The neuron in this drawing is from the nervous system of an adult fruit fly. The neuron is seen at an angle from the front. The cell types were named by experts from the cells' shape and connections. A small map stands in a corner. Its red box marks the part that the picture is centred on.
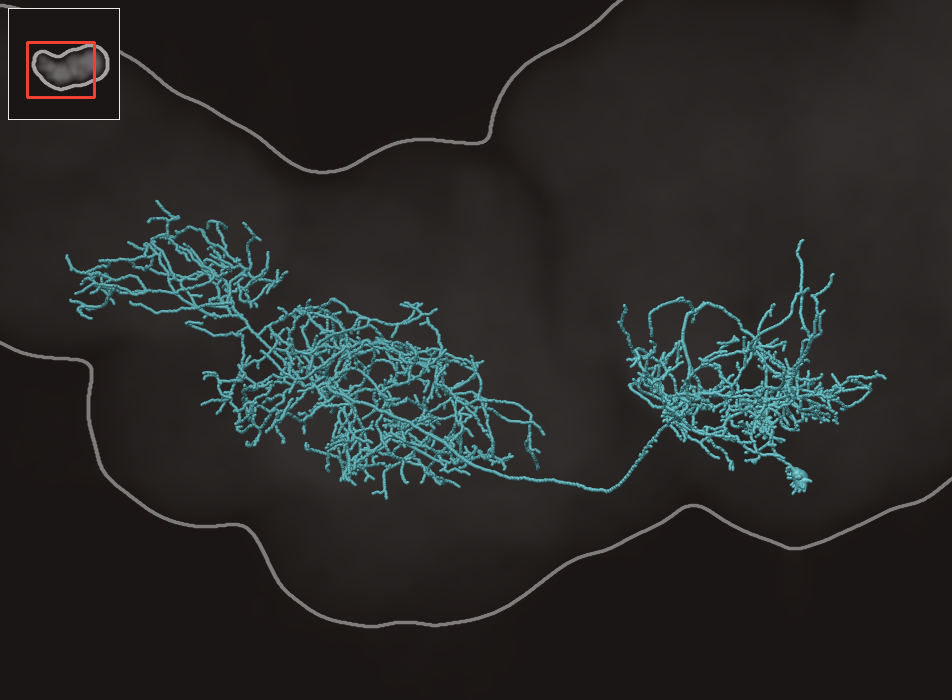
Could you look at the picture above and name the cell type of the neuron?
DNge047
